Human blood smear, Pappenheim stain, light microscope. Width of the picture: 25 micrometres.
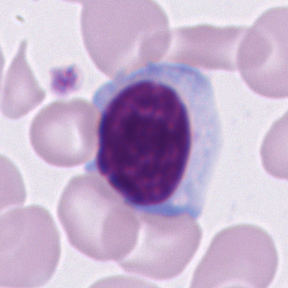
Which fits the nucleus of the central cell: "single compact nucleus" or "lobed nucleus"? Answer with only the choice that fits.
Single compact nucleus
